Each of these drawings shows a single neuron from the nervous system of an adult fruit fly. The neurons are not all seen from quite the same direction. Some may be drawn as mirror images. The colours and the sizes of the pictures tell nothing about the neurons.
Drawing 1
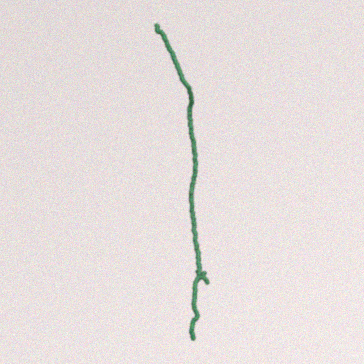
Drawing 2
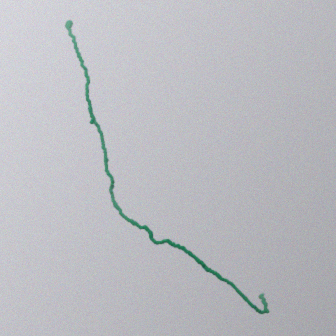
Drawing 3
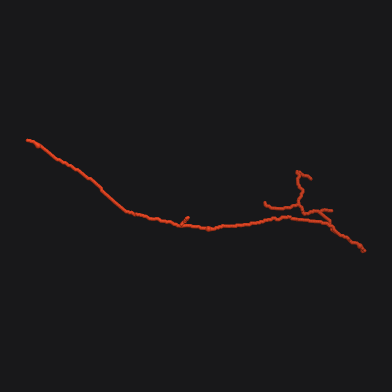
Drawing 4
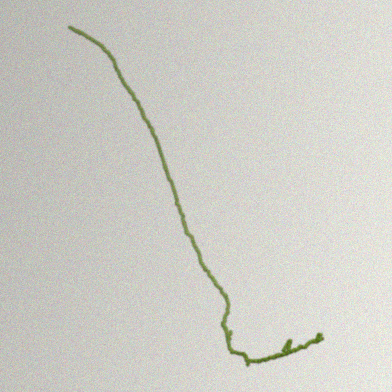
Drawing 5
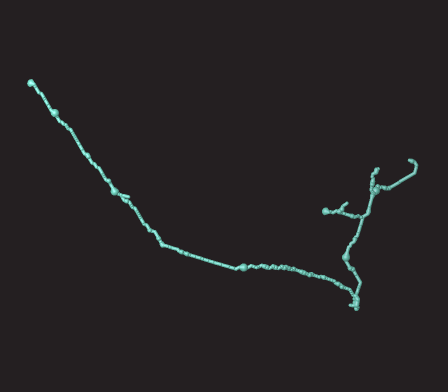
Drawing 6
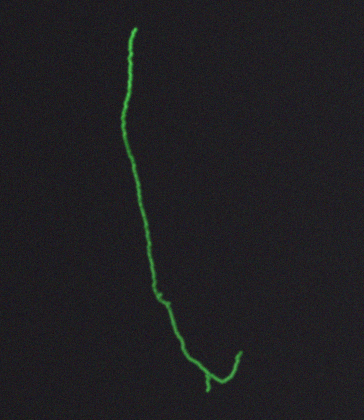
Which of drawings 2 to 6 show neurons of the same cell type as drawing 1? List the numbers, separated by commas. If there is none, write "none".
4, 6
